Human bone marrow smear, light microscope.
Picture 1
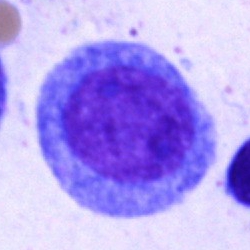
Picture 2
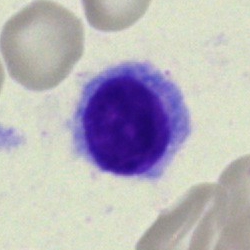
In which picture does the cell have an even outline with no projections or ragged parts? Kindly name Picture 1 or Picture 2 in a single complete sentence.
The cell whose outline is smooth is the one in picture 1.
